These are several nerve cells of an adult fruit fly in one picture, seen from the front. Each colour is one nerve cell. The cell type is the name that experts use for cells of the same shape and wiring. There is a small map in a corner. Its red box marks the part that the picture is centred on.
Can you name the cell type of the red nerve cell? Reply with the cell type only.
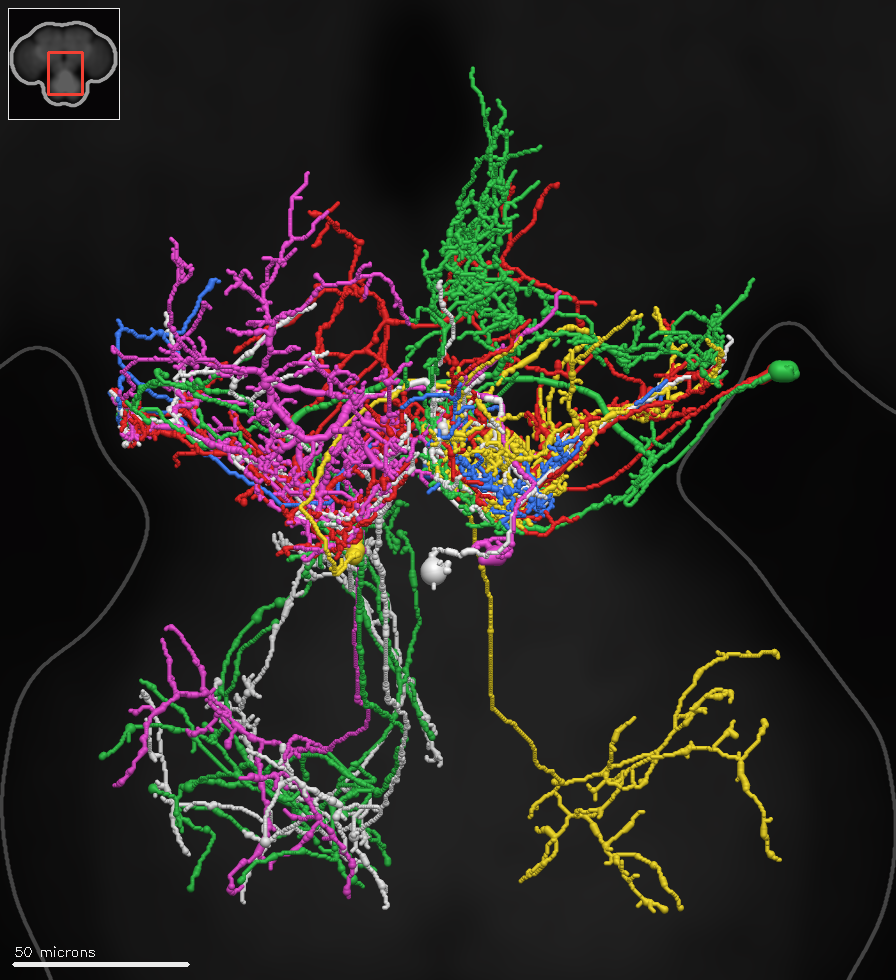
GNG031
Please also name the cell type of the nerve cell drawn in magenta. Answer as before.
DNg62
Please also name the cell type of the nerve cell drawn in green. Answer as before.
DNge082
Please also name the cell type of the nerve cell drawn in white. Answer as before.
DNg21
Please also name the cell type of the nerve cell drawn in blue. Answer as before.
GNG429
